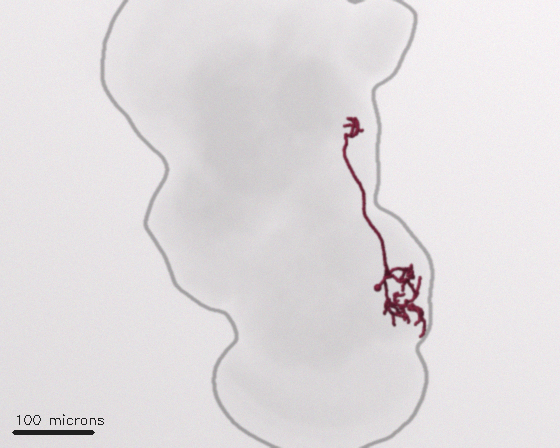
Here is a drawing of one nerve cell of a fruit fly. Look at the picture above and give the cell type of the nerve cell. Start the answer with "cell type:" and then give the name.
cell type: CB4141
